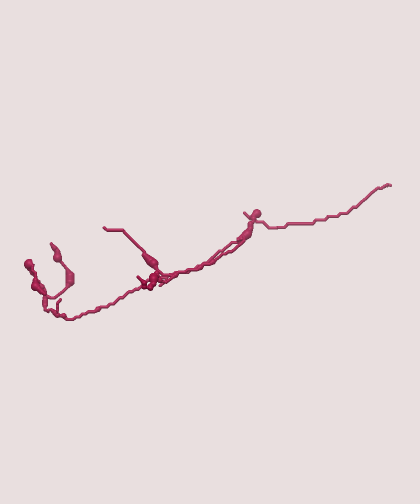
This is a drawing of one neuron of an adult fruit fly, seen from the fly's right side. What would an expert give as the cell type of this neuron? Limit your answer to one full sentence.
The cell type carried by this neuron is ORN_VL1.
